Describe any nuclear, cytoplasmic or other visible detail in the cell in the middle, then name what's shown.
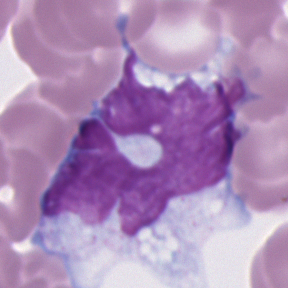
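Look first at the nucleus: it is irregular and folded, with uneven parts that resemble lobes. Near its middle you can see a pale, clear rounded area. Now move below the nucleus, where many small vacuoles give the cytoplasm a foamy look. Fine pinkish dots are scattered through the cytoplasm as well. What you are looking at is a monocyte.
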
